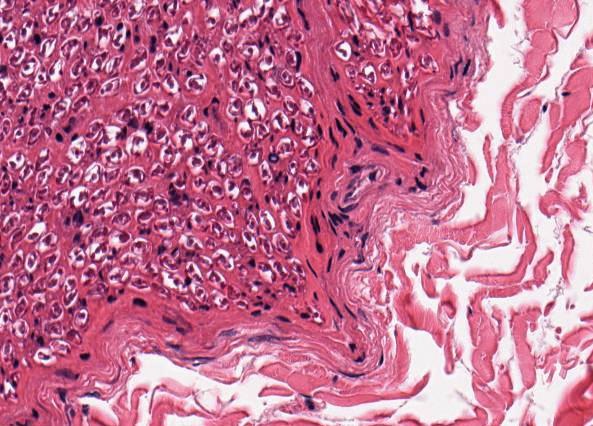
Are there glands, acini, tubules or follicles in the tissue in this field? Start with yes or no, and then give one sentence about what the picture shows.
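No. No epithelium or glands are present anywhere in the field.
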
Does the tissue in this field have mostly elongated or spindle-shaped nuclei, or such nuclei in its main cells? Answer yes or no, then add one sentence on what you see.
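No. The nuclei of these cells are small, dark and roundish.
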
